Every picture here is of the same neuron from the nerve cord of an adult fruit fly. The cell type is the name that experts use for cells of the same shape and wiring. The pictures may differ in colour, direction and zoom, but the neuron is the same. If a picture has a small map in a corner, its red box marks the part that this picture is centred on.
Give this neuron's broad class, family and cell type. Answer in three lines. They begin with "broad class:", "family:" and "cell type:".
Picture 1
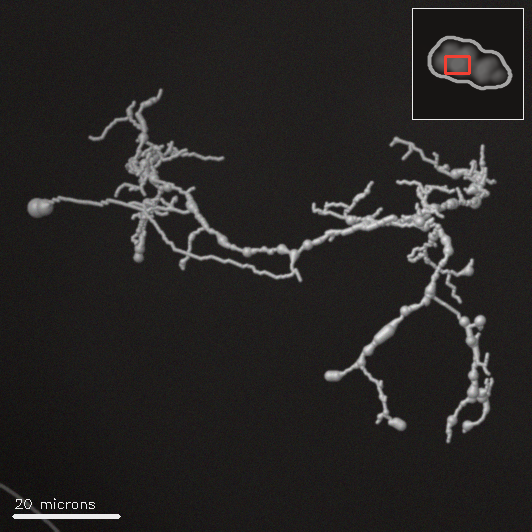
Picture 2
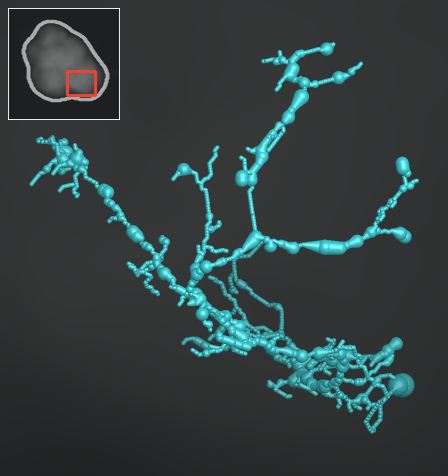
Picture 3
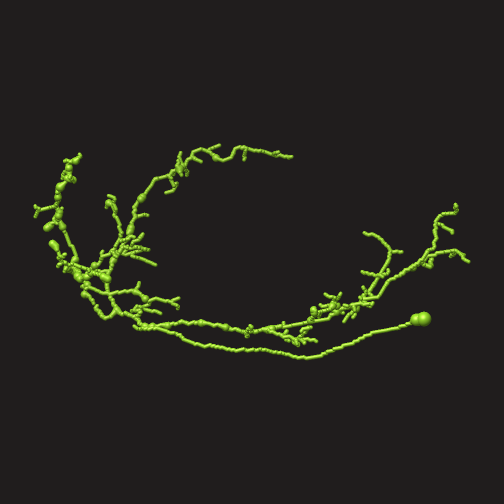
broad class: nerve-cord intrinsic neuron
family: hemilineage 13A
cell type: IN13A072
